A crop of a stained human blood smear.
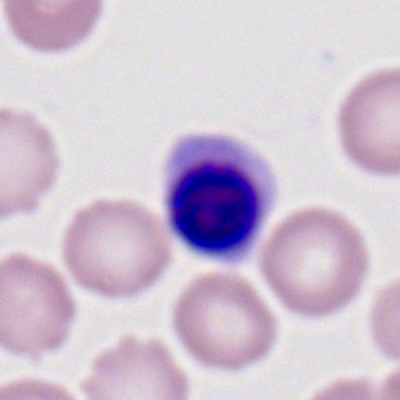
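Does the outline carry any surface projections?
No, it is smooth, with none.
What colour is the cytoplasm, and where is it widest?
Pale blue, widest above the nucleus.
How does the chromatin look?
Dense and dark purple.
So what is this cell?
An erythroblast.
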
